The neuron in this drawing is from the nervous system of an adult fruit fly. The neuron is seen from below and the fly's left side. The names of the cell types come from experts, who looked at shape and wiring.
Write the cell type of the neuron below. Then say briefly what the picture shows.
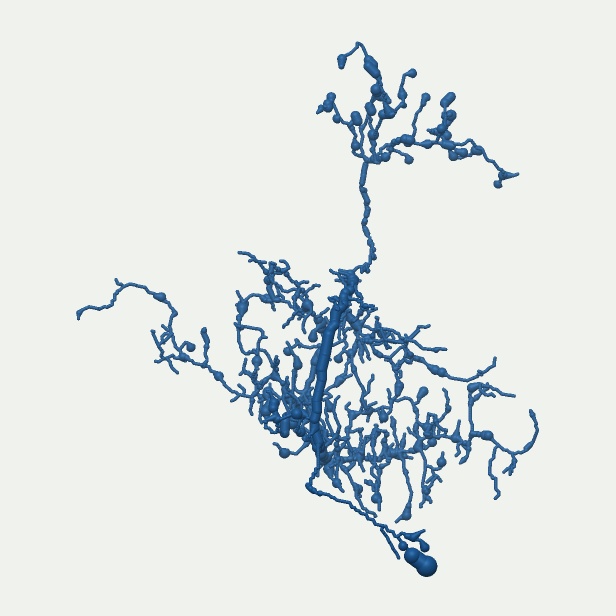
The cell type is IN06B073. It is a nerve-cord intrinsic neuron. The picture shows more than a hundred branch ends. As drawn here it is about as wide as it is tall.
